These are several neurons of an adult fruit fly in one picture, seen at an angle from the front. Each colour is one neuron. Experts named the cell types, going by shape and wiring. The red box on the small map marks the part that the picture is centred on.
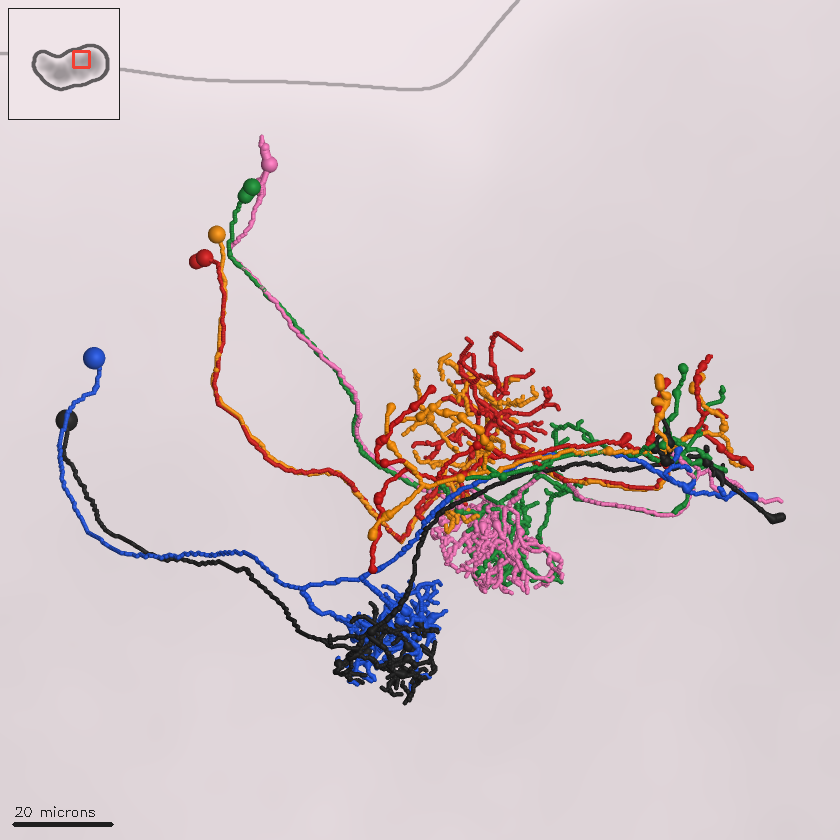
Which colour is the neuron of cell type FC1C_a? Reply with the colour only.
black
